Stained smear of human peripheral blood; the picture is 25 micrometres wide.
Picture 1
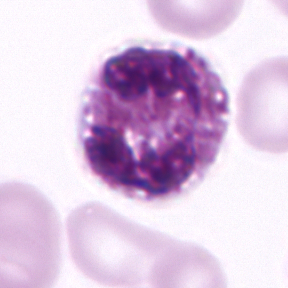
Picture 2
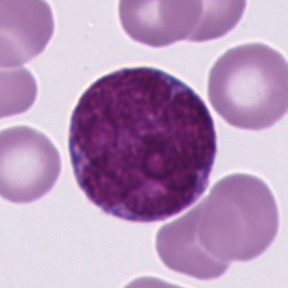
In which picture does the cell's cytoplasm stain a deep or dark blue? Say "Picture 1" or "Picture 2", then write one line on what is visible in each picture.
Picture 2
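What picture 1 shows: Pinkish cytoplasm fills the centre of the cell between the nuclear lobes.
What picture 2 shows: The rim of cytoplasm is deep blue.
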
